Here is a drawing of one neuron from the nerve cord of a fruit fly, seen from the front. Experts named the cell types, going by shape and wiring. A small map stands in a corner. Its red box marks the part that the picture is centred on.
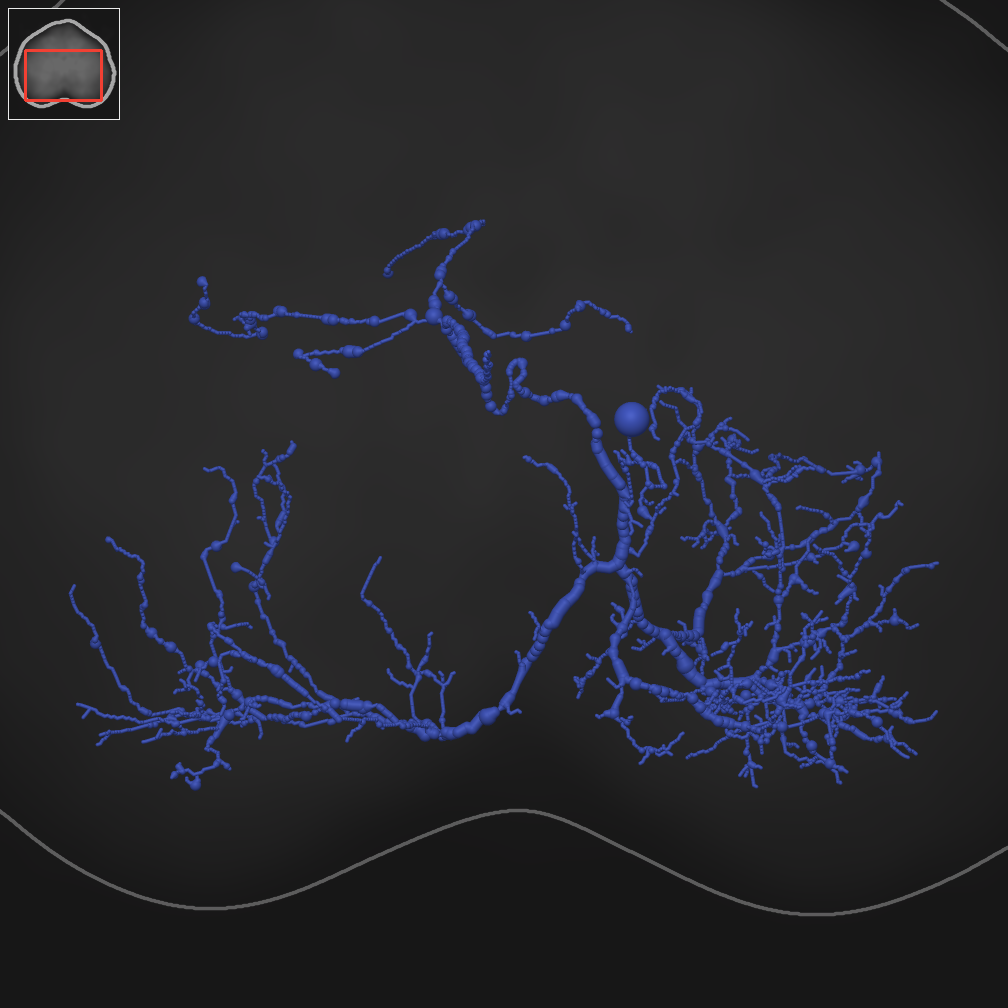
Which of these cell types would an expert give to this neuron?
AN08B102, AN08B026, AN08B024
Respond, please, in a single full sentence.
This neuron falls under the cell type AN08B026.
